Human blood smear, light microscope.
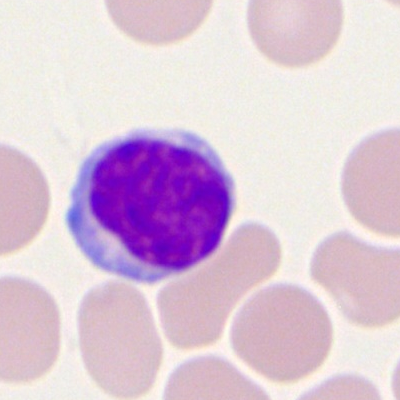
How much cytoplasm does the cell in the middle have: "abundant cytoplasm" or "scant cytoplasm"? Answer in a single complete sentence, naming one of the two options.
The cytoplasm of this cell is scant, a narrow rim.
